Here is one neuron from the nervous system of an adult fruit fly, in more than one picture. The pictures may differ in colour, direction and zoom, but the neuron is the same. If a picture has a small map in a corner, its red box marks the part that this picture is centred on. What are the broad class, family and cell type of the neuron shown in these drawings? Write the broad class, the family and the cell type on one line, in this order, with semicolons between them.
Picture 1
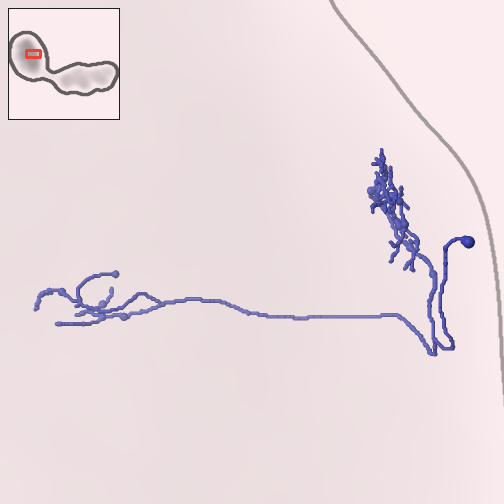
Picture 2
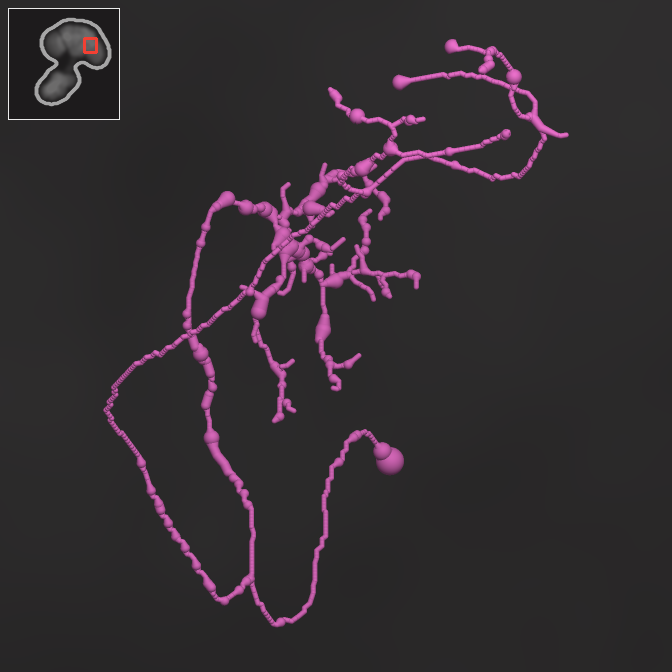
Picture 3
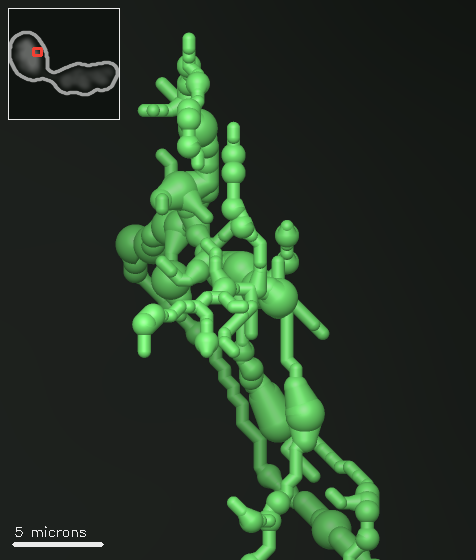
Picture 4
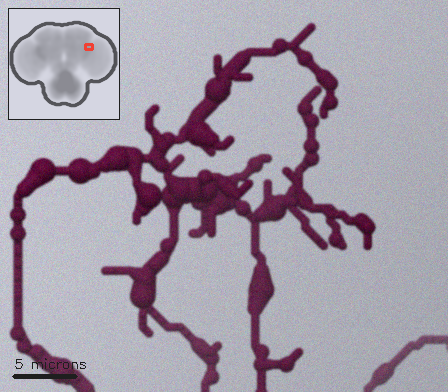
visual projection neuron; hemilineage VPNp2; LC18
